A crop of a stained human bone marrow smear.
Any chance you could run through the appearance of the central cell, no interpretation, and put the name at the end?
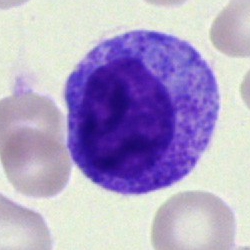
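Look first at the outline: it is round and smooth. The nucleus sits toward the left, so the cytoplasm is widest on the right. Its chromatin stains deep purple in darker and lighter patches, and the cytoplasm is bluish-lavender. This cell is a myelocyte.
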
